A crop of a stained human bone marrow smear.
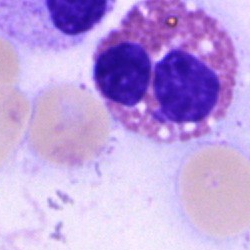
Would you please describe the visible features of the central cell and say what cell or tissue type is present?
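You'll notice the cytoplasm is packed with coarse reddish-pink granules, with several small clear white spots lying among them. Neither lobe shows a nucleolus. At the upper left edge of the picture, another nucleated cell is partly cut off. The cell itself is an eosinophil.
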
